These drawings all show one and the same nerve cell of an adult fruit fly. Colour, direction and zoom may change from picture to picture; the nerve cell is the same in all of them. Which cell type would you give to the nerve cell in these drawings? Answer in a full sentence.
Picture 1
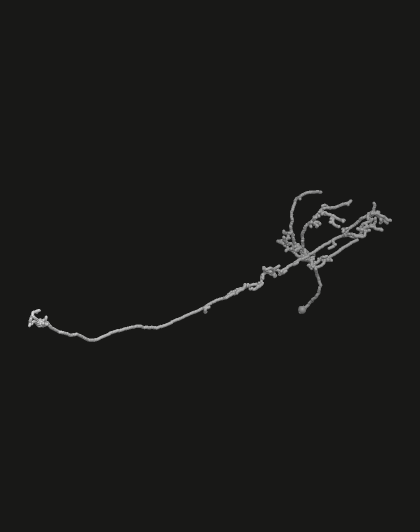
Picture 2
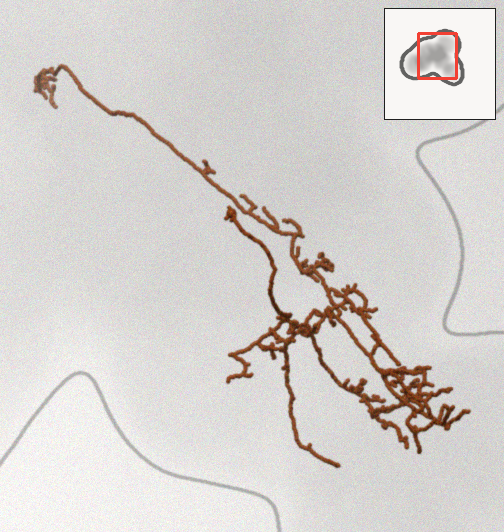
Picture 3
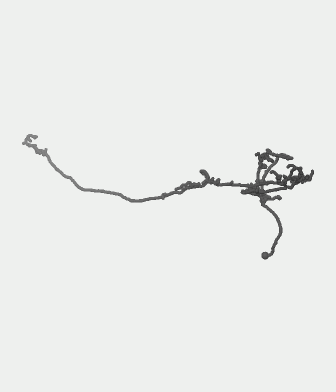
The cell type is AN06B046.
